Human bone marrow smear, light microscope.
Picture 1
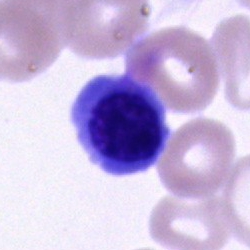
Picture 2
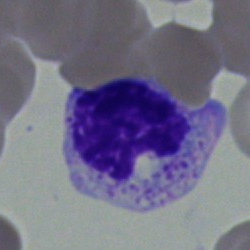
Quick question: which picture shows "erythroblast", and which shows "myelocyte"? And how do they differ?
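Picture 1 shows an erythroblast; picture 2 shows a myelocyte. They differ most in the cytoplasm, which is deep blue and free of granules in the erythroblast but pale bluish-lilac with scattered purple granules in the myelocyte.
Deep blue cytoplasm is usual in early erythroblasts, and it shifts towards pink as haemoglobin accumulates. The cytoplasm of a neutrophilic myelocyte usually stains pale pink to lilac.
In the erythroblast the nucleus lies off-centre towards the right, leaving more cytoplasm on the left, and the outline is roughly round with a slightly uneven, bumpy edge. Dark purple, coarsely clumped chromatin is present in both cells and does not separate them. No nucleolus is visible in the myelocyte nucleus, a round pale clear area lies at its lower edge, and the cell outline has no hair-like projections. The erythroblast picture is slightly soft in focus.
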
